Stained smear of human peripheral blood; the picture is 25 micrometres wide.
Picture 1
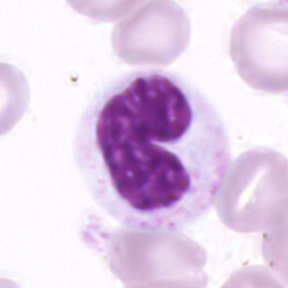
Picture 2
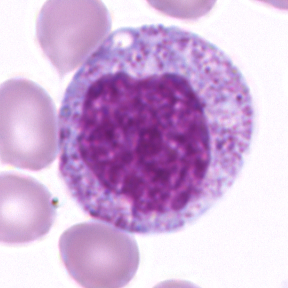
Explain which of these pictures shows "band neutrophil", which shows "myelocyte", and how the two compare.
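Band neutrophil: picture 1. Myelocyte: picture 2. Outline round and smooth in both; the myelocyte also without surface projections. Nucleus of the band neutrophil: bent into a kidney or C shape, notch opening to the right, about 12 by 9 micrometres.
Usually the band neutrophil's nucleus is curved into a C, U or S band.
Nucleus of the myelocyte: only a shallow notch in its upper edge, filling about 50% of a cell about 18 micrometres across. No nucleoli visible in the band neutrophil. Band neutrophil cytoplasm pale, faint pinkish-lilac tint, fine pink-violet granules scattered through it. Myelocyte cytoplasm: small purple granules throughout, one small clear vacuole near the top edge.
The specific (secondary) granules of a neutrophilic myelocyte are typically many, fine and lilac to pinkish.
Red cells against the myelocyte's left side; right side free.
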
